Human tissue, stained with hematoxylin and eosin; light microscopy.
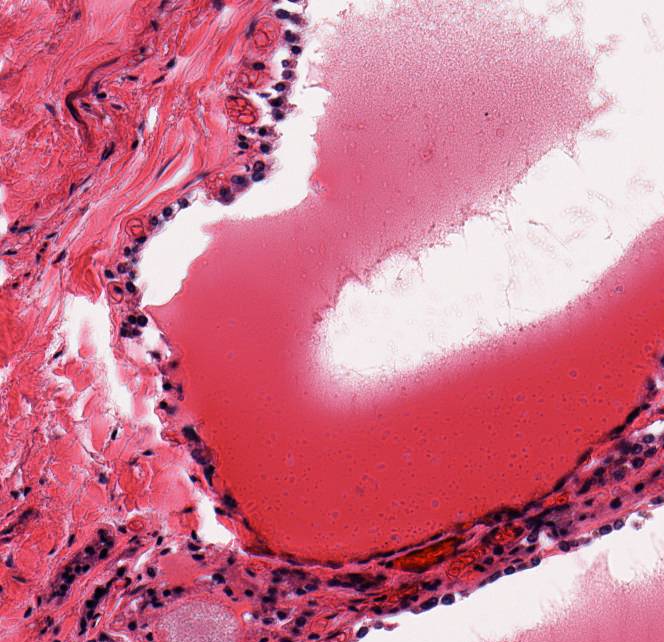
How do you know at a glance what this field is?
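That's a thyroid follicle: one large dilated space across most of the centre and right, tissue along its left and lower borders. The giveaway is a single layer of flattened to low cuboidal cells lining it.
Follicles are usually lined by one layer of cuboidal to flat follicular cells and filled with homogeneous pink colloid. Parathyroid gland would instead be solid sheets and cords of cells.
A small vessel with red blood cells sits in the wall just beneath the space at the bottom; on the right, a white artefactual cleft splits the pink contents.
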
